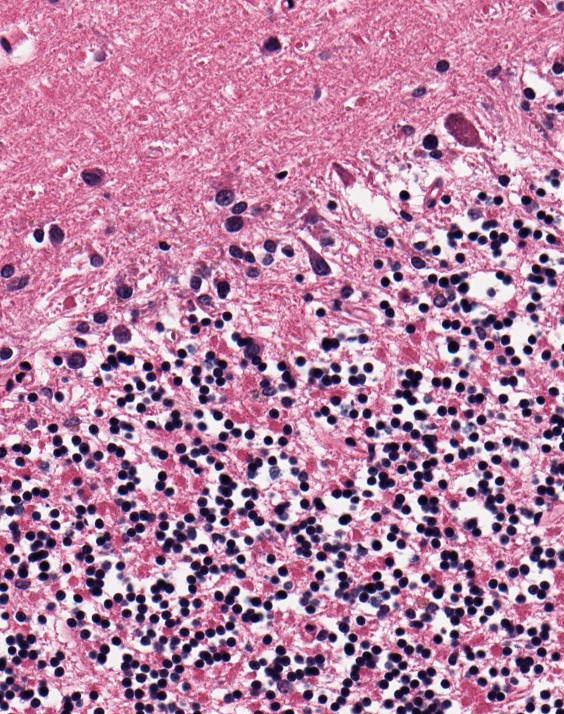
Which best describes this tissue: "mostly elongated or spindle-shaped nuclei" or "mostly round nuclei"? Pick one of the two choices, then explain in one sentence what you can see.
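Mostly round nuclei. The nuclei in the lower zone are small, round and densely dark, with almost no visible cytoplasm.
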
